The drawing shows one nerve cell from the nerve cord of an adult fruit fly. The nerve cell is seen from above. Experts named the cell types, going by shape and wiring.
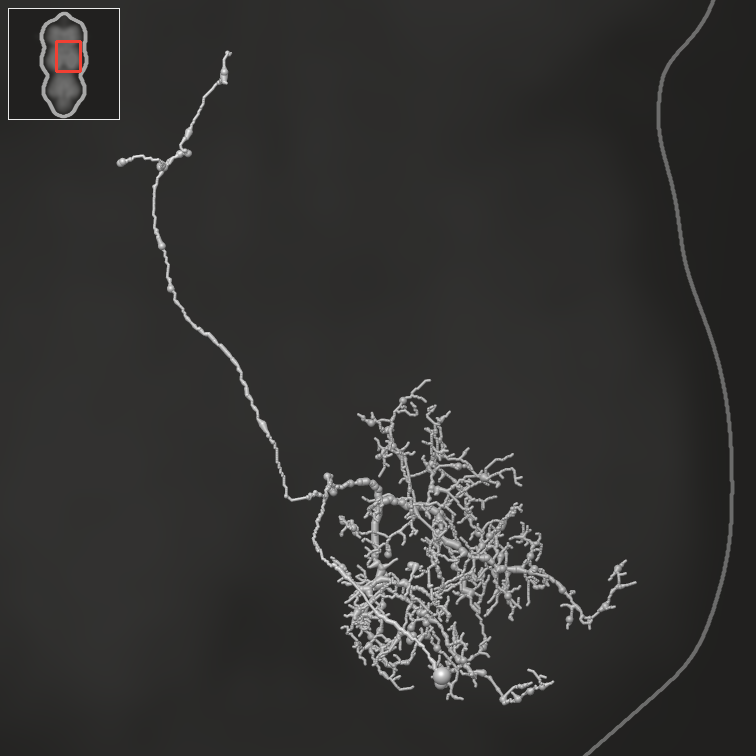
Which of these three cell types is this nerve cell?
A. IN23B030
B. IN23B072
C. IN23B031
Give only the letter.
A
